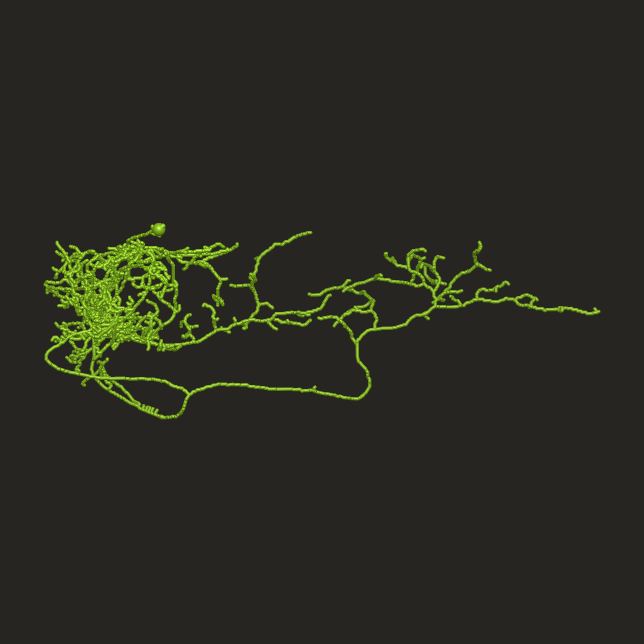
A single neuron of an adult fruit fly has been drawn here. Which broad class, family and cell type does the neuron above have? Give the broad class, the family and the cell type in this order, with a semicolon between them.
nerve-cord intrinsic neuron; hemilineage 17A; IN17A011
